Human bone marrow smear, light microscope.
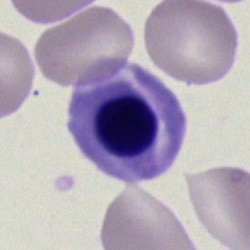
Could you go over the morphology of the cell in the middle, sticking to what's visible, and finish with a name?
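Look first at the outline: it is roughly round. Inside, the chromatin is dense and uniformly dark, and you won't find any open pattern in it. Around the nucleus, the cytoplasm forms a broad rim. Just to the right of the nucleus, notice a pale crescent in that cytoplasm. So this is an erythroblast.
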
